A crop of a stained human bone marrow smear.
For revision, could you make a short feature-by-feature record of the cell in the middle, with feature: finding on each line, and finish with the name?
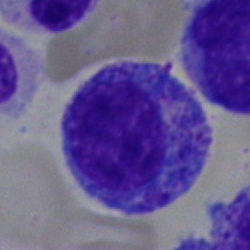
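Granules: purplish-red, scattered, most visible on the right.
Cytoplasm: blue, widest on the right side.
Chromatin: dark purple, fairly finely textured, without heavy clumping.
Margin: one small dark bleb projecting from the upper edge.
Cell: promyelocyte.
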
